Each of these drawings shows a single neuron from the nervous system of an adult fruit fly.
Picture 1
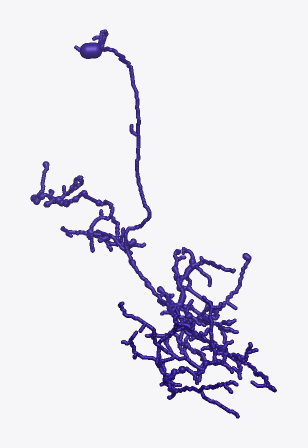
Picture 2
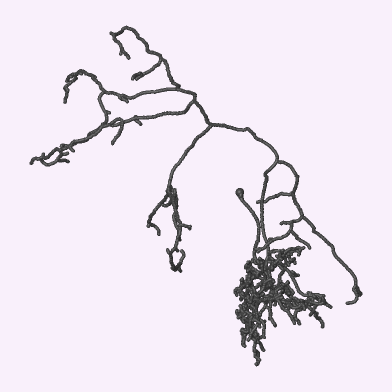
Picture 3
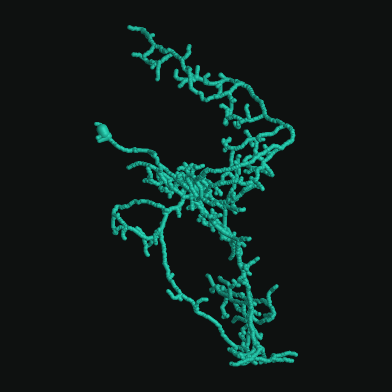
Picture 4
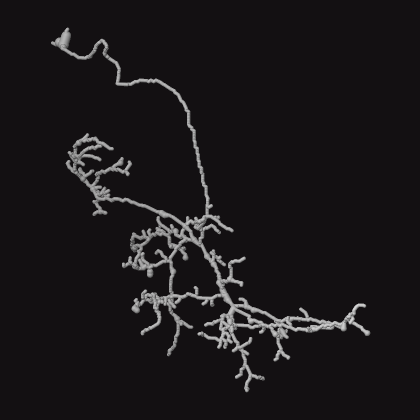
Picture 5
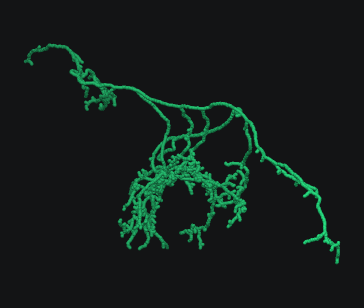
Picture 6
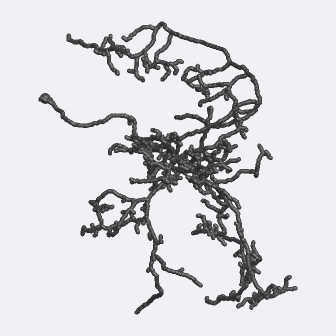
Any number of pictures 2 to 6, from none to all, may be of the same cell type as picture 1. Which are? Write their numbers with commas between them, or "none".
4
